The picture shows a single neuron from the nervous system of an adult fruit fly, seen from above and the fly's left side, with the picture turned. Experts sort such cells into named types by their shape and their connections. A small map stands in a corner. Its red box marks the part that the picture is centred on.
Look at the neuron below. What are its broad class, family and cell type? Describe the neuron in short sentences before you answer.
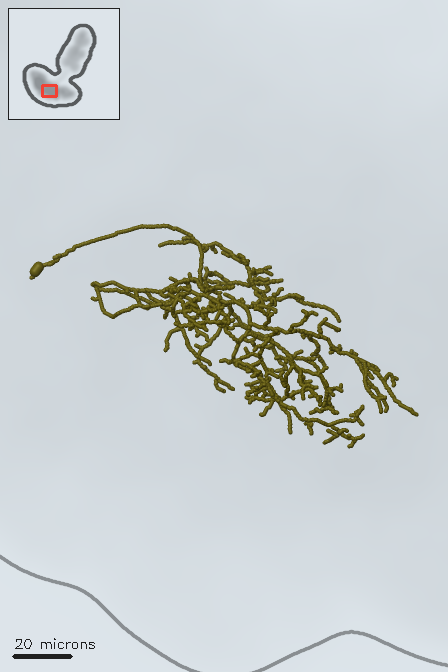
It is in the brain and does not reach the nerve cord. The cell body is on the left of the picture. From left to right in the picture it spans about 140 microns. It is a central-brain intrinsic neuron. The family is hemilineage SLPpm3. It is of cell type CB1073.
